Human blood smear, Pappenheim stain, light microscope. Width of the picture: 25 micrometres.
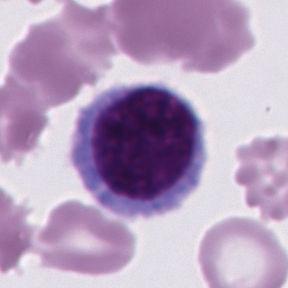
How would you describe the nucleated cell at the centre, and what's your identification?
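Off-centre, towards the upper right of the cell, sits the nucleus. Its chromatin stains dark purple throughout, and no distinct nucleolus is visible. The cytoplasm holds no distinct granules. It is a hairy cell.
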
